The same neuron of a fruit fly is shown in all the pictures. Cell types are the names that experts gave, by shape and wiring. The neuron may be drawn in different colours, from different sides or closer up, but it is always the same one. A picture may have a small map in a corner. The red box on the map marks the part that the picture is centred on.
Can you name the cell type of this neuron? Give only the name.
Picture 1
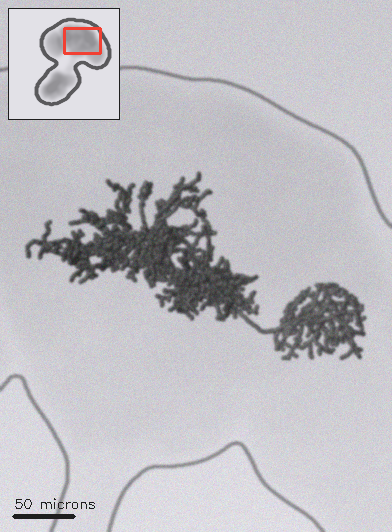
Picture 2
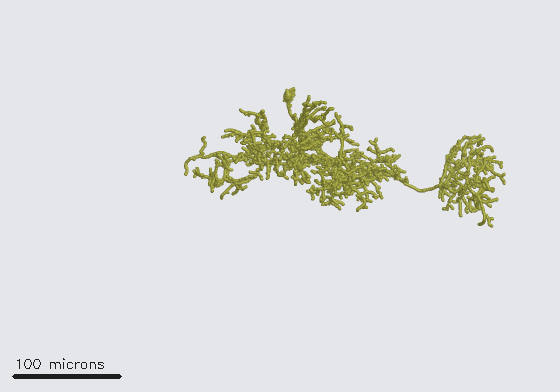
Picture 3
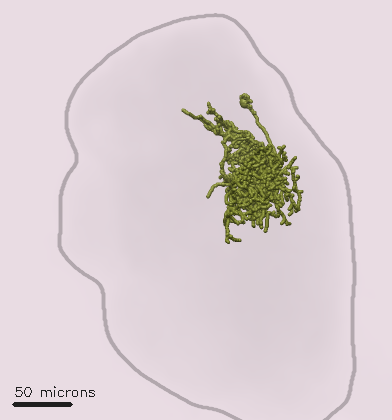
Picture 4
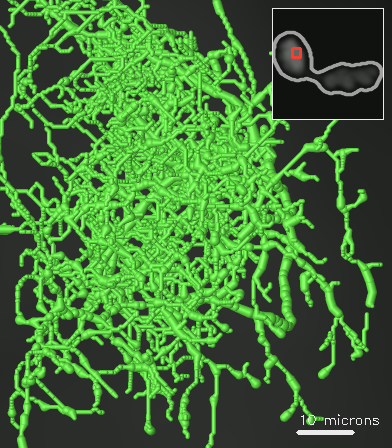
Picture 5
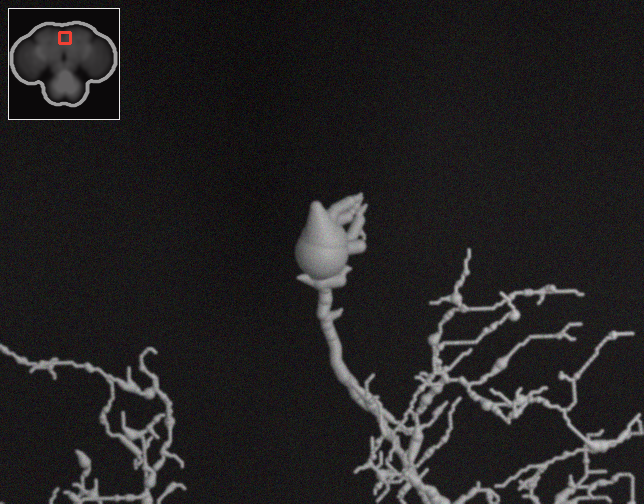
LoVC5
